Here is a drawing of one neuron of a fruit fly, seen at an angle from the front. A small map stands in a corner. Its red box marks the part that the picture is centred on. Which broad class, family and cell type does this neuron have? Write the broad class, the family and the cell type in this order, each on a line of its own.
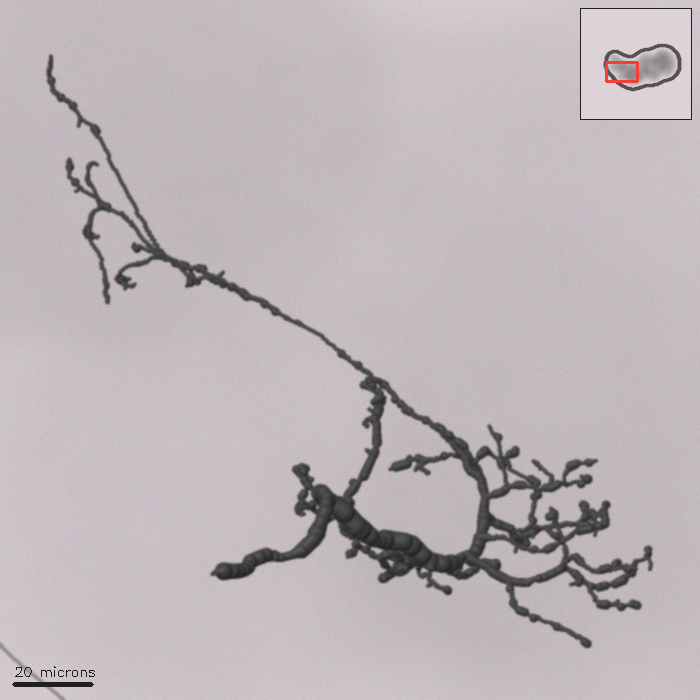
sensory neuron entering the nerve cord
class mechanosensory proprioceptive
SNpp30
